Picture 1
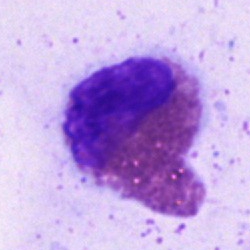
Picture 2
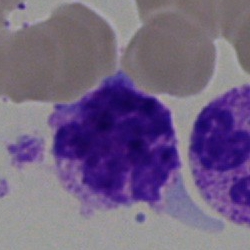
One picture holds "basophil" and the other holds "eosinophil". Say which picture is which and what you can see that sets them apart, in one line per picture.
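Picture 1 shows an eosinophil: The cytoplasm is abundant and pinkish-violet.
Picture 2 shows a basophil: The nucleus is large and fills most of the cell, lying toward its upper part.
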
